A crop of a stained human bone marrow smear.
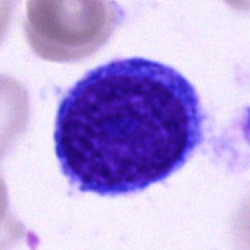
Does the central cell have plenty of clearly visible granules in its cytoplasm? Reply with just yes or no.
No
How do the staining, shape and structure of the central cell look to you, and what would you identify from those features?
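The cell has a round outline, and its nucleus occupies nearly all of it. No distinct nucleolus can be made out. The border is slightly fuzzy and irregular rather than crisply smooth. This cell is a blast.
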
